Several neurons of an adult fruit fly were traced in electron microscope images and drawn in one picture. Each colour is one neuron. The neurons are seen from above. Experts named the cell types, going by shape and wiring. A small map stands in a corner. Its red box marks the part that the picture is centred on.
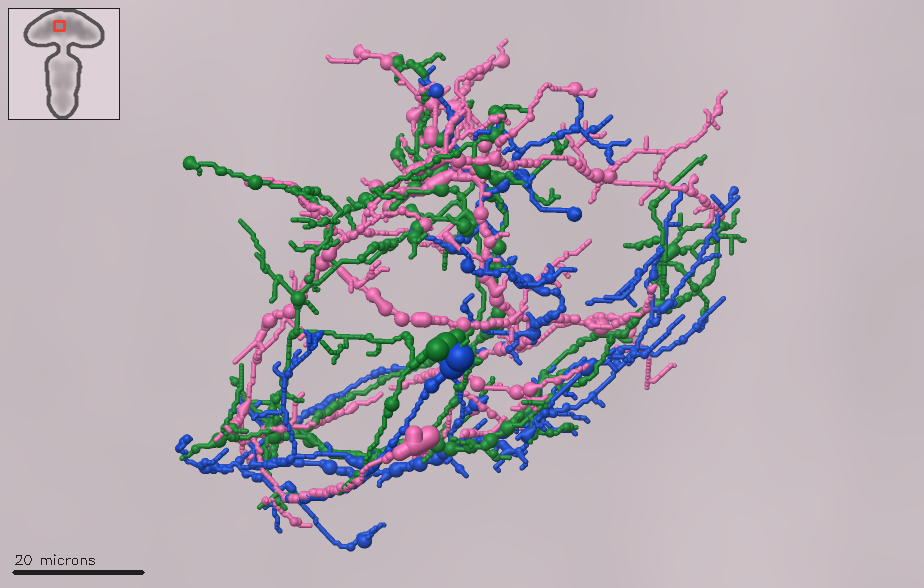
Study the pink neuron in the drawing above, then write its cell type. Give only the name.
CB1895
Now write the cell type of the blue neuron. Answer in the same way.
SMP350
